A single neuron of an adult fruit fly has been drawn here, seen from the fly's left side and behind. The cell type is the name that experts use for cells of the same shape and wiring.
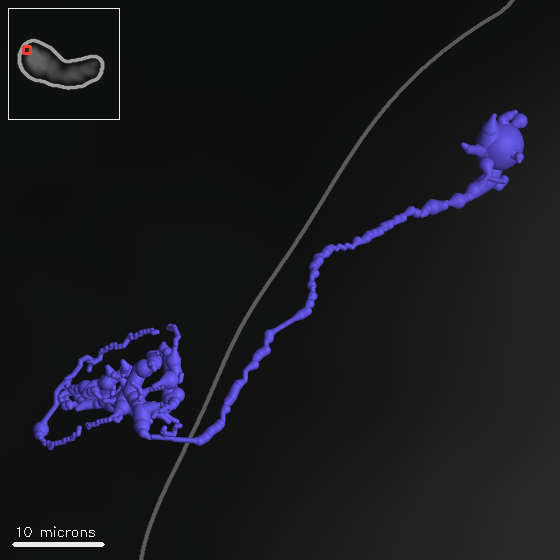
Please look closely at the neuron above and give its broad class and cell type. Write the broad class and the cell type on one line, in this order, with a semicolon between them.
optic-lobe intrinsic neuron; Lai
